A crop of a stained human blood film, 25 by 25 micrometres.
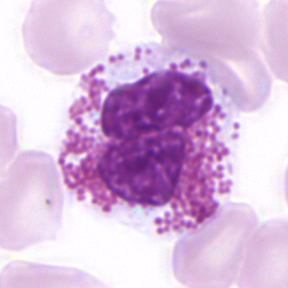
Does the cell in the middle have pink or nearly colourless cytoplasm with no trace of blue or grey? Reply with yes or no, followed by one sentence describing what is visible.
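Yes. The cytoplasm between the granules is pale and almost colourless.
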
